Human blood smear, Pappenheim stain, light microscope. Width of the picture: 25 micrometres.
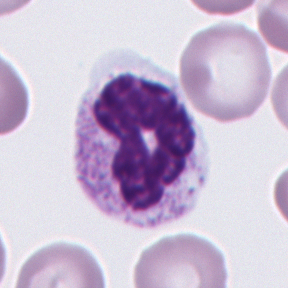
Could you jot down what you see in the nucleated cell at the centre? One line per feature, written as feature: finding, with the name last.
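Nucleus: several connected lobes around a small clear central gap
Nuclear size: about 12 by 9 micrometres
Chromatin: dark purple, coarsely clumped
Granules: many fine violet ones filling the cytoplasm
Top of cell: pale granule-free zone of cytoplasm
Name: segmented neutrophil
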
